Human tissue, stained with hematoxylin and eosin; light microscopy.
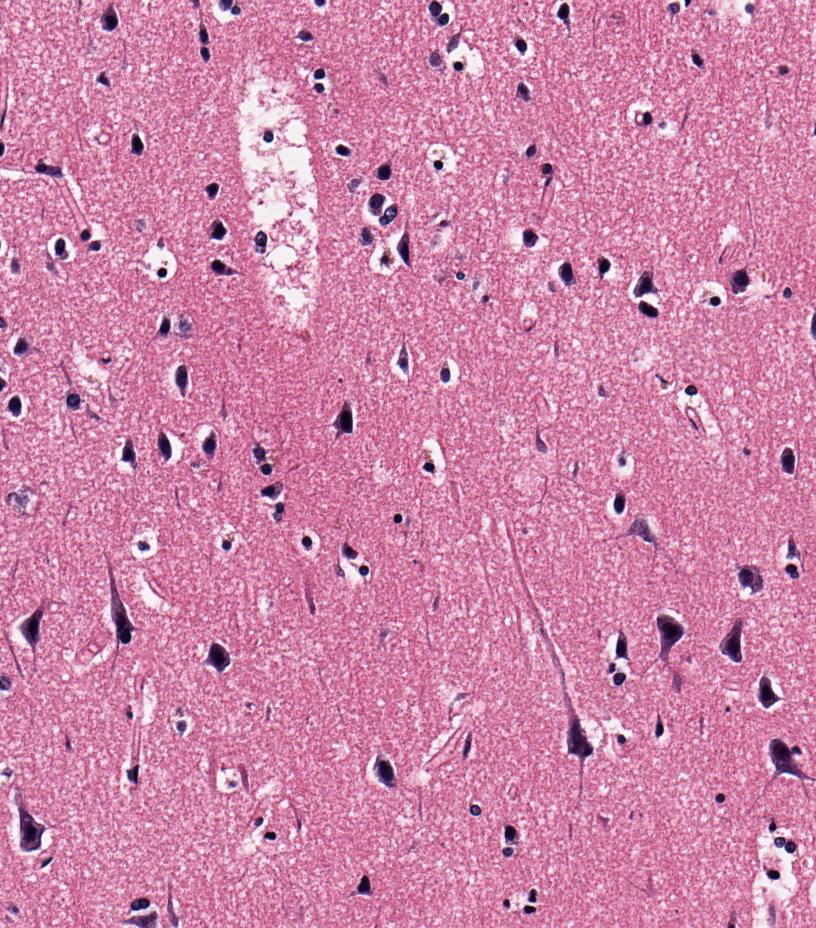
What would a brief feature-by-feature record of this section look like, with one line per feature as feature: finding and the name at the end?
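Whole field: fine-grained pink fibrillary matrix, cells scattered singly
Absent: epithelium and glands
Neuron: pyramidal, lower middle, long slender process upward
Small cells: round dark nuclei, little visible cytoplasm, among larger neurons
Matrix: speckled with many tiny clear vacuoles
Name: cerebral cortex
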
